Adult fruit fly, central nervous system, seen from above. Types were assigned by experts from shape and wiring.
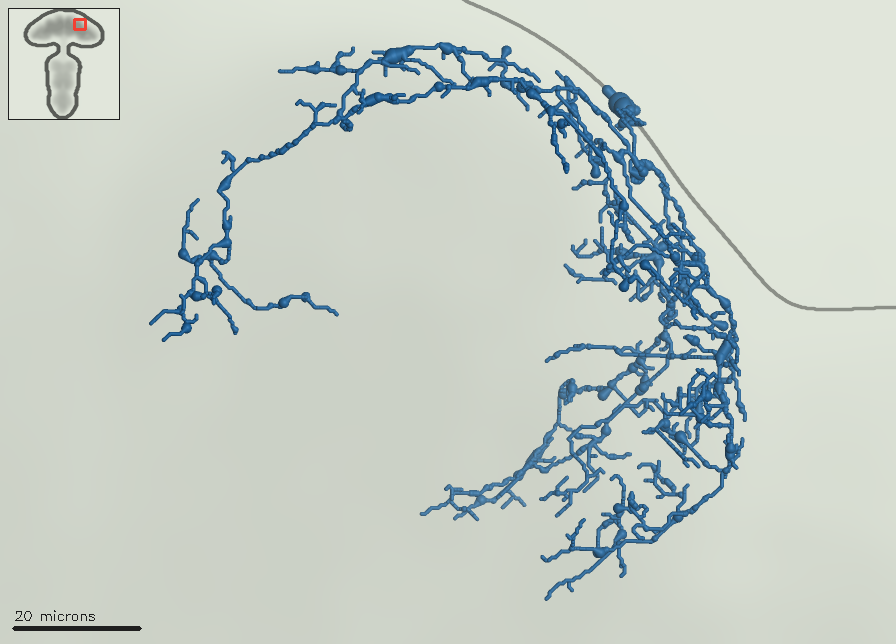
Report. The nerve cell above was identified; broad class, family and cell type: central-brain intrinsic neuron; hemilineage VLPa1_lateral; AVLP293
